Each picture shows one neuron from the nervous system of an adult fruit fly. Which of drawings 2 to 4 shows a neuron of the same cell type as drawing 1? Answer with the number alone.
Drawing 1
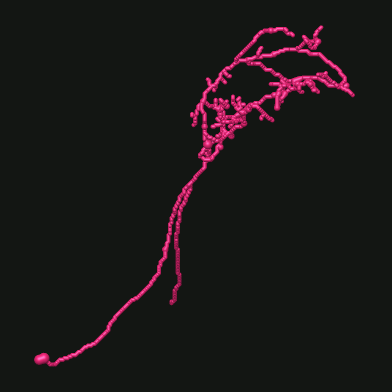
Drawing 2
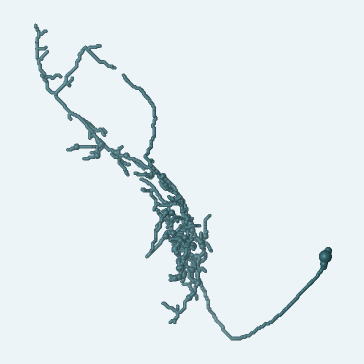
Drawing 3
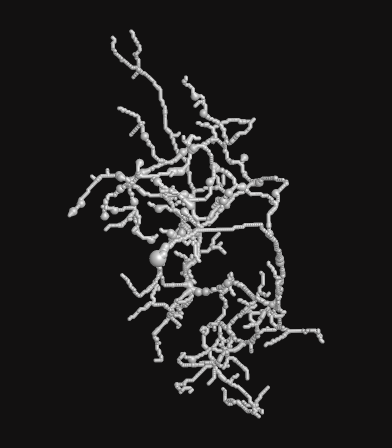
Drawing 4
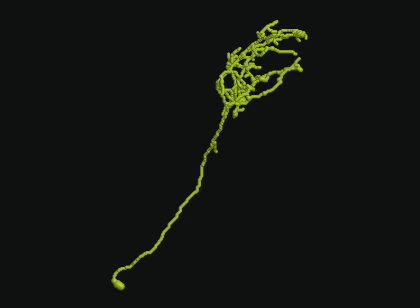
4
